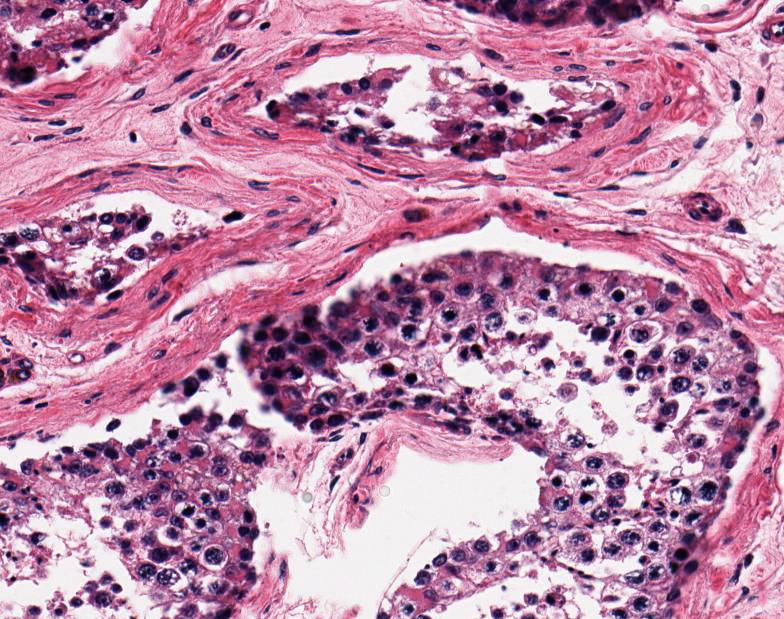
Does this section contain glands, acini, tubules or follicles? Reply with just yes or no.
Yes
